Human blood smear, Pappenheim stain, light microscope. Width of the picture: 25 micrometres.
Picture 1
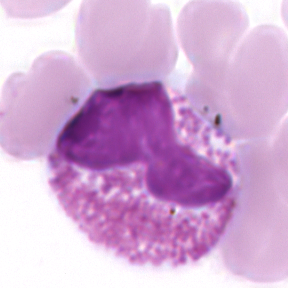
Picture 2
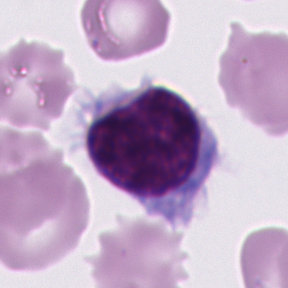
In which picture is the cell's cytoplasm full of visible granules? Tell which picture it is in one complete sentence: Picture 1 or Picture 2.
The cell in picture 1 has many visible granules in its cytoplasm.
